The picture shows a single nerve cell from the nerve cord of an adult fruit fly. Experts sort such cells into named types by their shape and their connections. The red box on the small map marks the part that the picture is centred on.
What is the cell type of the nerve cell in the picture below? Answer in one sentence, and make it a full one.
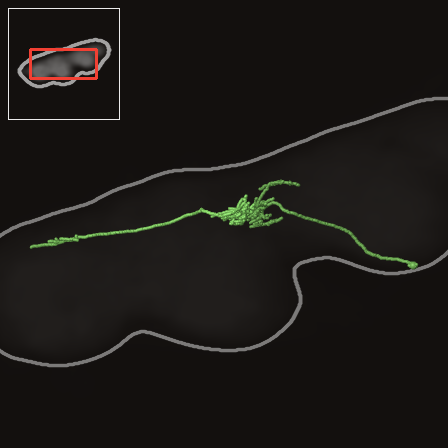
The cell type for the nerve cell is IN07B059.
